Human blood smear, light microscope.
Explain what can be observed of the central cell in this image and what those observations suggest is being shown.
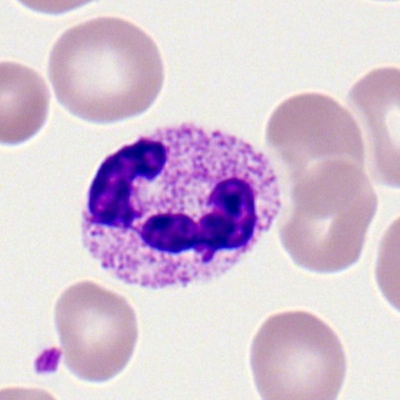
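Several lobes make up the nucleus, joined by thin strands and curving along the left and lower parts of the cell. Cytoplasm is abundant and pale pink, filled with fine pinkish-violet granules. This is a segmented neutrophil.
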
